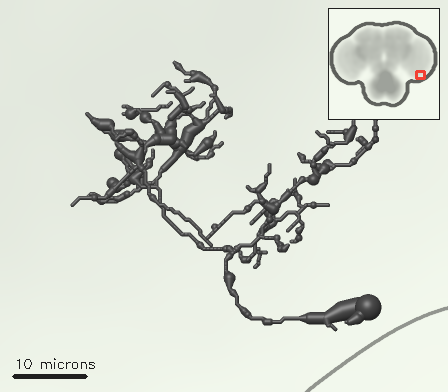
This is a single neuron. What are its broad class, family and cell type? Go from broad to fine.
optic-lobe intrinsic neuron; Dm; Dm10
